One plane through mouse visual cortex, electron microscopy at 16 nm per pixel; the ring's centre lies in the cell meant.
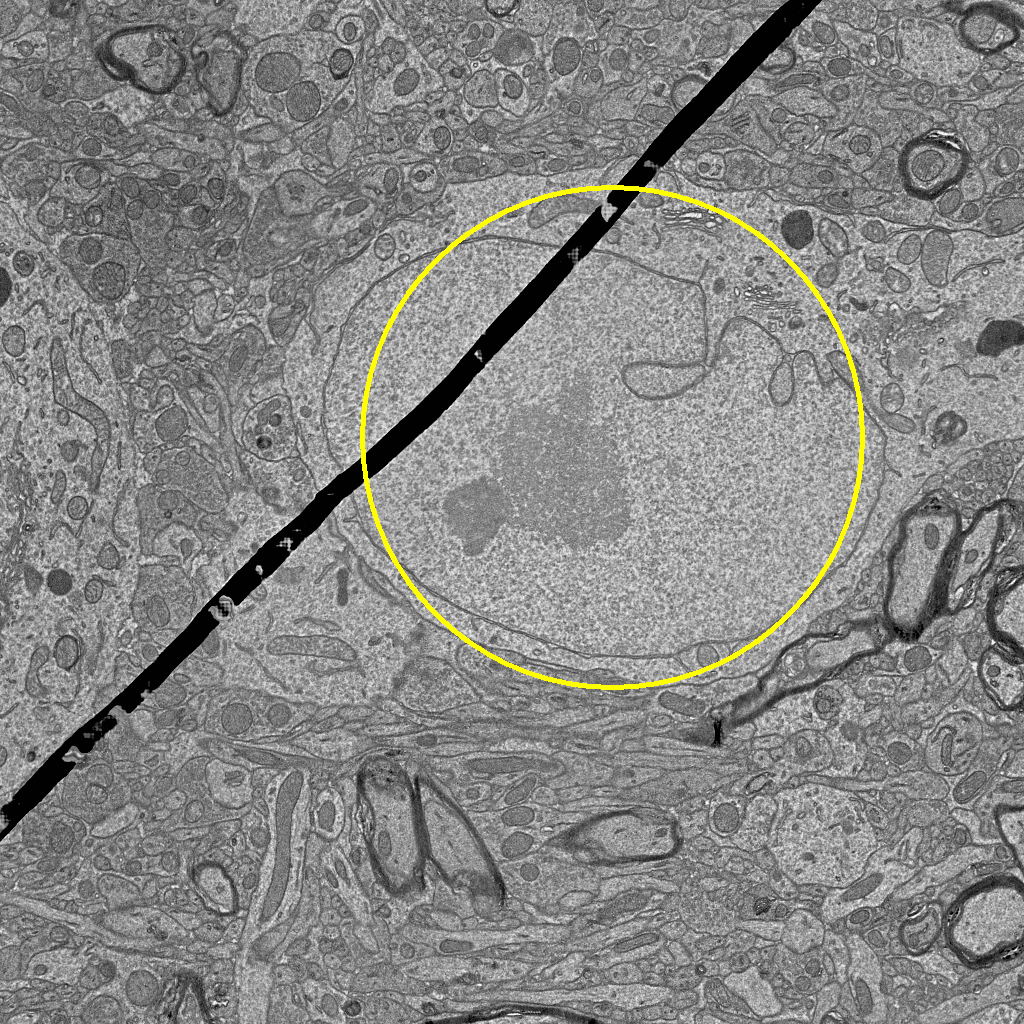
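Inhibitory neuron; its large, rounded nucleus almost fills the ring. A large, irregular, darker granular patch lies left of the nuclear centre. Golgi stacks occupy the cytoplasm above the upper right of the nucleus, and myelinated axons lie close to the lower right of the cell body.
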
